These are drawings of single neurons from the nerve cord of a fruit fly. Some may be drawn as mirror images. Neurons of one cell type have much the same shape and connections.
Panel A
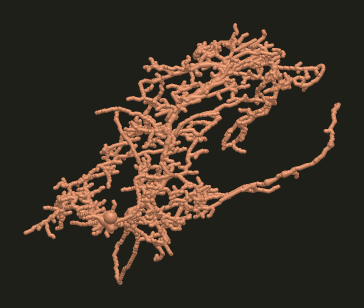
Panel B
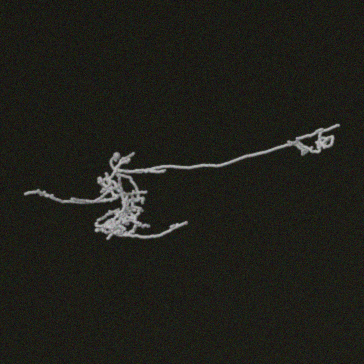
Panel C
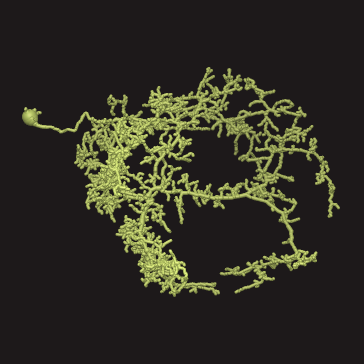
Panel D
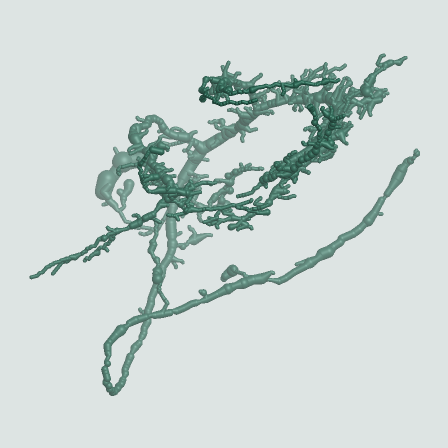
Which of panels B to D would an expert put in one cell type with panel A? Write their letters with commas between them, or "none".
D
